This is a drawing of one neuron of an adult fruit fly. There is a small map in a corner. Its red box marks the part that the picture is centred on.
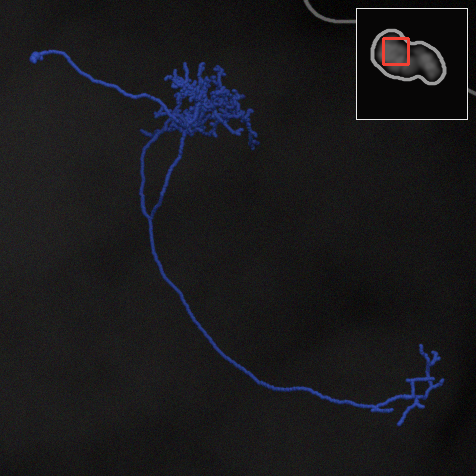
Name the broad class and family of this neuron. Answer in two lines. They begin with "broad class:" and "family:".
broad class: central-brain intrinsic neuron
family: hemilineage ALl1_ventral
